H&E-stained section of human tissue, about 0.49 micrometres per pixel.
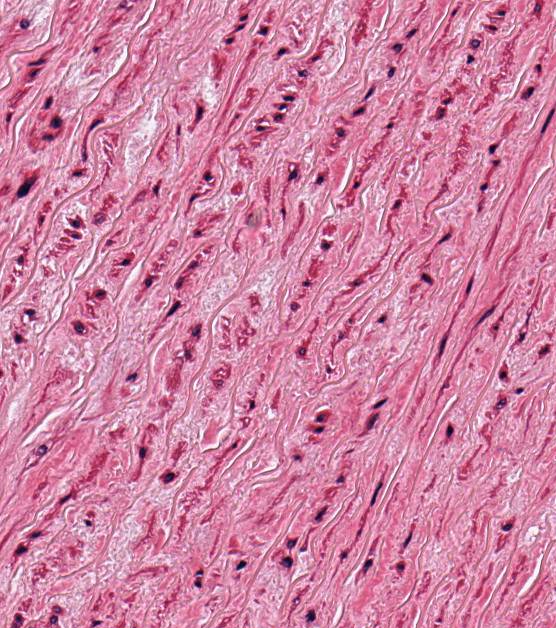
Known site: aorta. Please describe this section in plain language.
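The field shows fibres stained pink with eosin, running in parallel throughout and diagonally from lower left to upper right. Their course is wavy and undulating rather than straight. Most nuclei are dark and elongated, lying lengthwise along the fibres.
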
